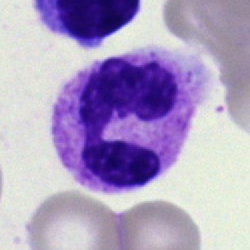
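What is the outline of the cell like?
Roughly round.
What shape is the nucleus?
C-shaped, opening to the right, with its upper and lower parts joined on the left side.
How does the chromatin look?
Dark purple and coarsely clumped.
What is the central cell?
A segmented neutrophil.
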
